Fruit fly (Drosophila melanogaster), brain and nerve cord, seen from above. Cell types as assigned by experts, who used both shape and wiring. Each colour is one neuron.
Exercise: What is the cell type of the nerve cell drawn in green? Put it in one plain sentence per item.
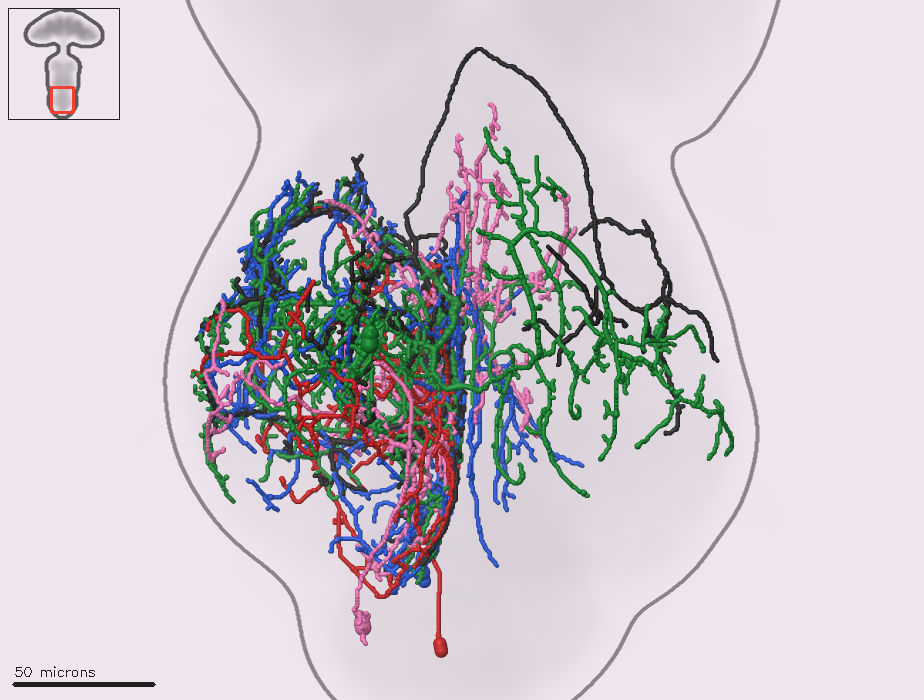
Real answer: The cell type is INXXX035.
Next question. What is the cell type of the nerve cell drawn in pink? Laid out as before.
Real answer: The cell type is IN03A050.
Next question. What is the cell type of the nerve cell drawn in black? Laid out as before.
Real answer: The cell type is IN10B014.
